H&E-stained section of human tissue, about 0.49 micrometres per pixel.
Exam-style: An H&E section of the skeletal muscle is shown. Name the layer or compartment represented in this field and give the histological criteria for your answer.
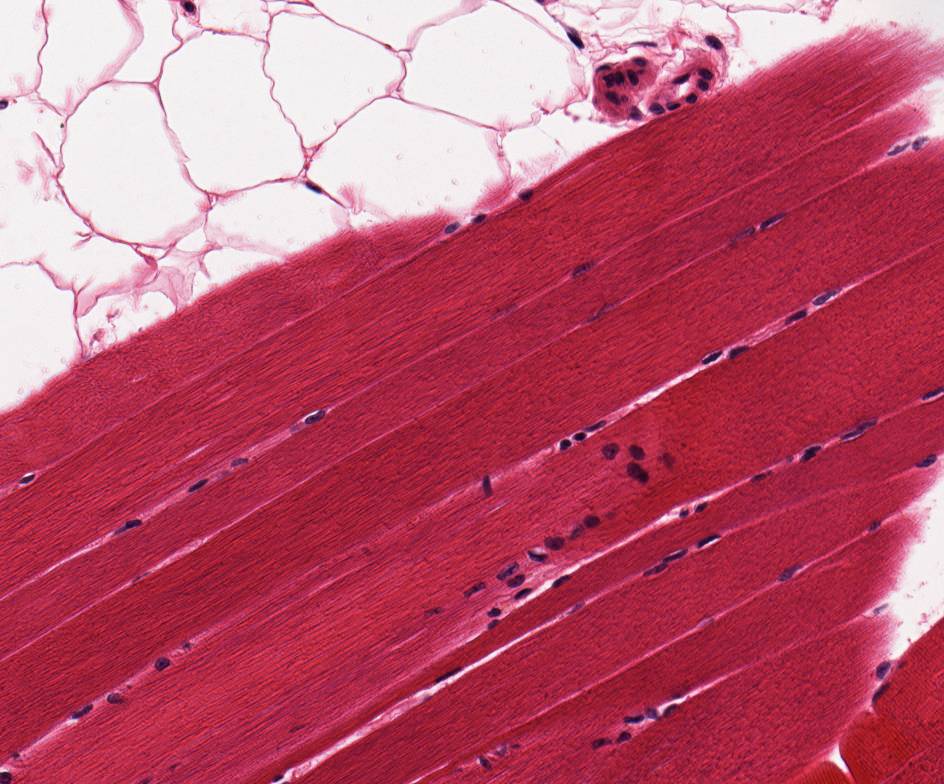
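The field shows skeletal muscle. Long, unbranched fibres of even width run in parallel from lower left to upper right. The dark, elongated nuclei sit at the fibre edges rather than in the centres.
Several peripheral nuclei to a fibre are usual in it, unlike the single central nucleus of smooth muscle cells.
Only narrow pale clefts with flattened nuclei separate neighbouring fibres.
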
